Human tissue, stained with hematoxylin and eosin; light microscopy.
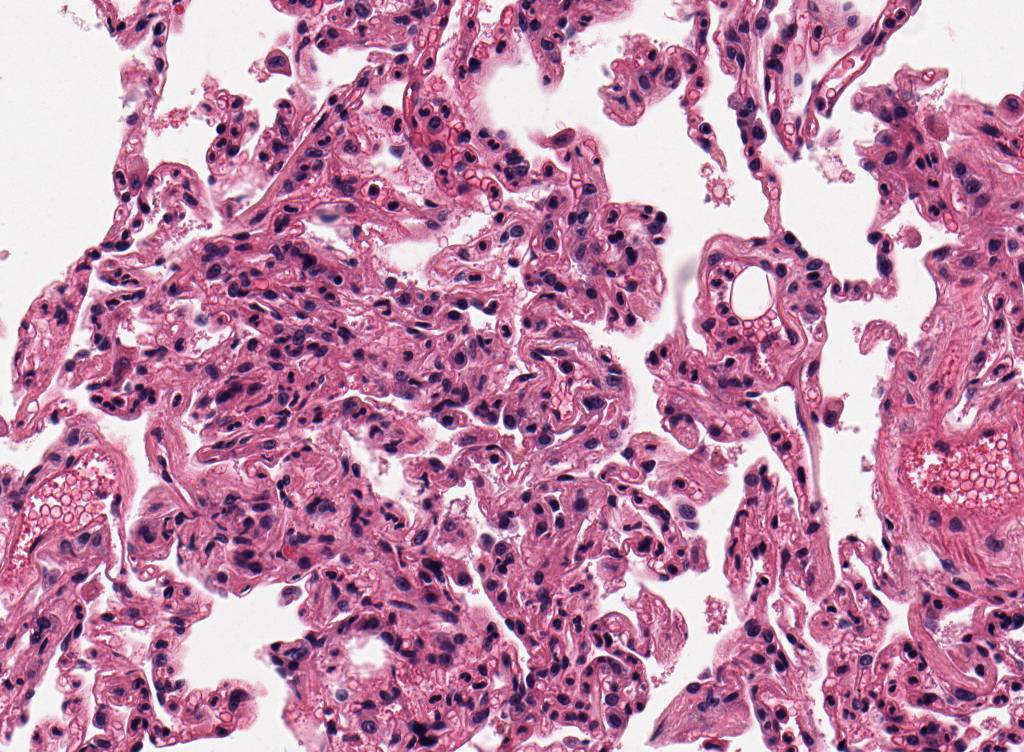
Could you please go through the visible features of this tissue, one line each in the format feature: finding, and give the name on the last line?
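Septa: thin and branching, separating open white spaces
Centre-left: a denser, more solid cellular area
Vessels: two, packed with red blood cells, at the left and right edges
Open spaces: largely empty, a few small detached cell fragments
Fat cells: none anywhere in the field
Name: lung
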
